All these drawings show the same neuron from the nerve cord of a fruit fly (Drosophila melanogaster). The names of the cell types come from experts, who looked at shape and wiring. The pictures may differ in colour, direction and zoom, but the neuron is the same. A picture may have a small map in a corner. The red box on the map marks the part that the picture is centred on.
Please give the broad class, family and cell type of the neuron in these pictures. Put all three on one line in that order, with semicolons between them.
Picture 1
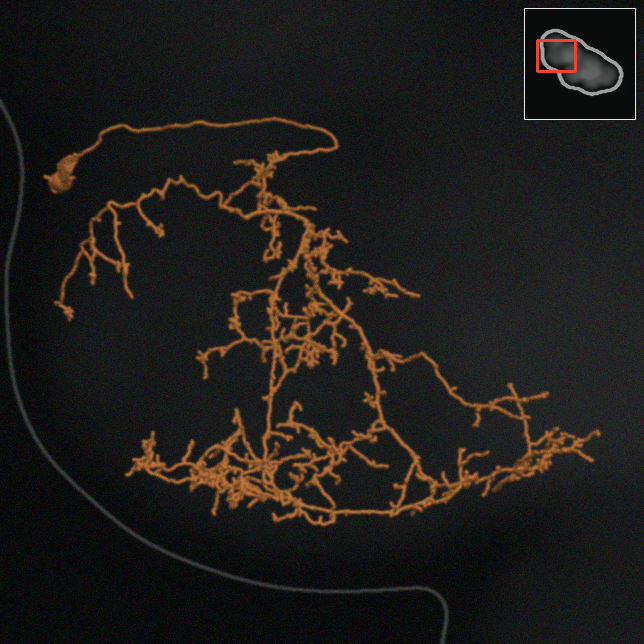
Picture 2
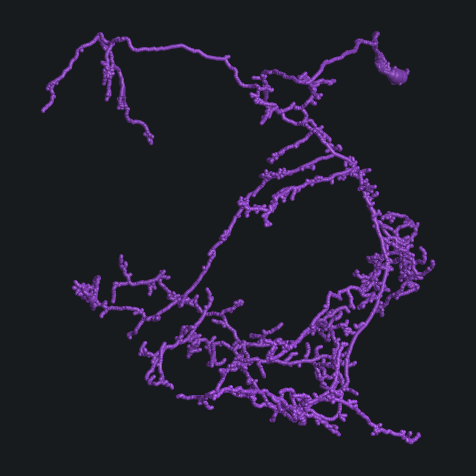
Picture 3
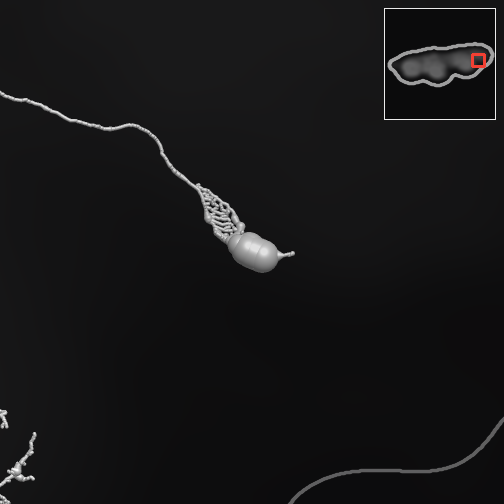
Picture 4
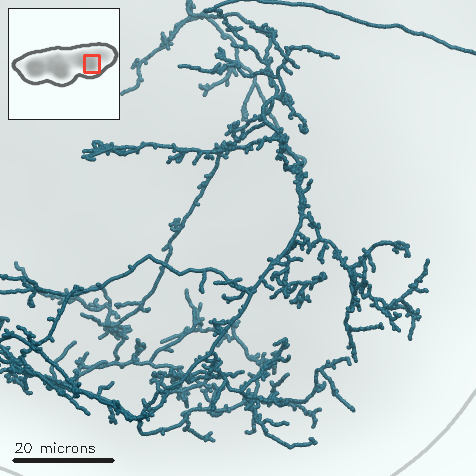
nerve-cord intrinsic neuron; hemilineage 03A; IN03A081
